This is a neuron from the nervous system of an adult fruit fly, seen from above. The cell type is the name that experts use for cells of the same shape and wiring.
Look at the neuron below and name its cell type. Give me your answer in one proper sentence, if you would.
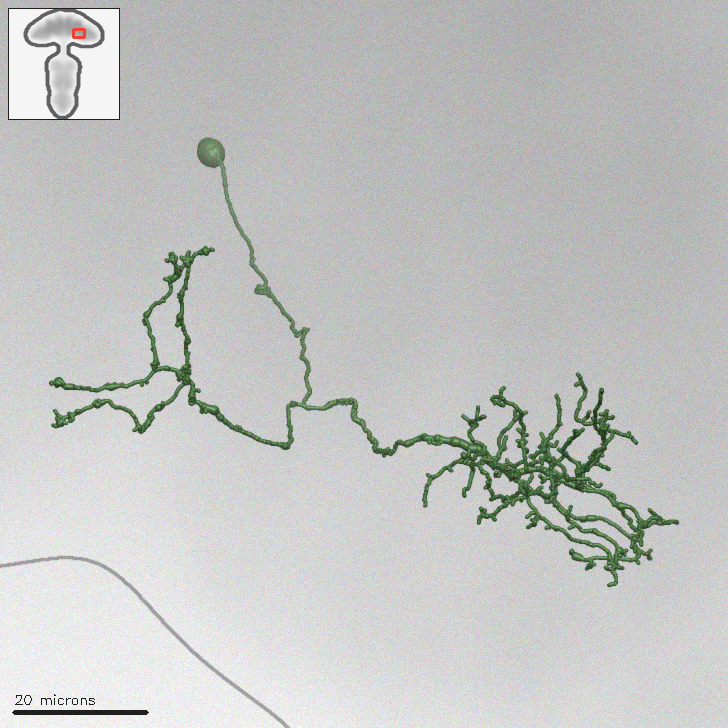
The type assigned to this neuron is LC13.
